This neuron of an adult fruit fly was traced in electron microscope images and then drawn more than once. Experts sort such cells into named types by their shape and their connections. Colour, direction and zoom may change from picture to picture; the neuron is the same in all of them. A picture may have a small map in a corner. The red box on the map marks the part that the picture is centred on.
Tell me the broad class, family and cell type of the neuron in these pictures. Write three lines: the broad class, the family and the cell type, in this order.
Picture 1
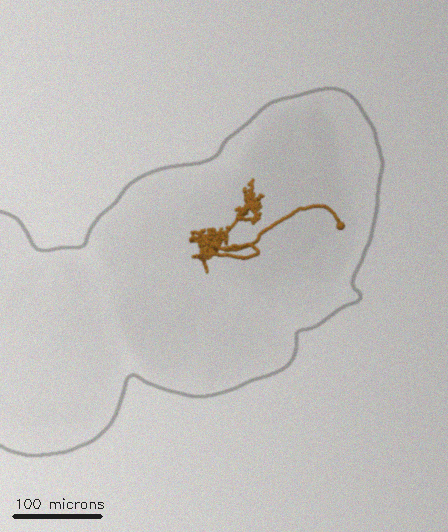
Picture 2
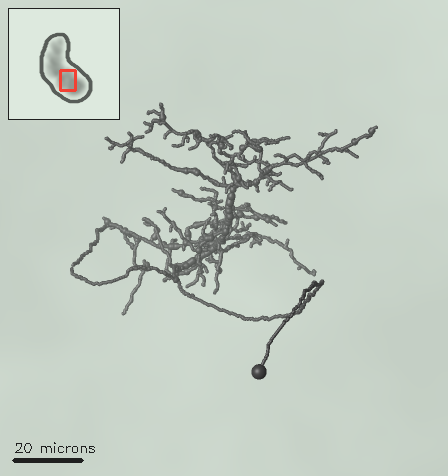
central-brain intrinsic neuron
hemilineage AOTUv1_ventral
PS030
